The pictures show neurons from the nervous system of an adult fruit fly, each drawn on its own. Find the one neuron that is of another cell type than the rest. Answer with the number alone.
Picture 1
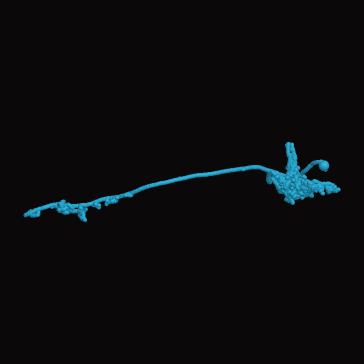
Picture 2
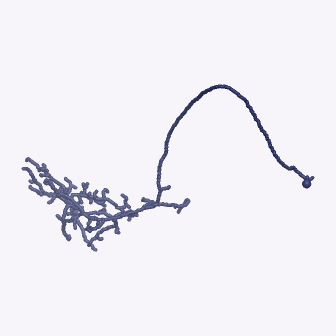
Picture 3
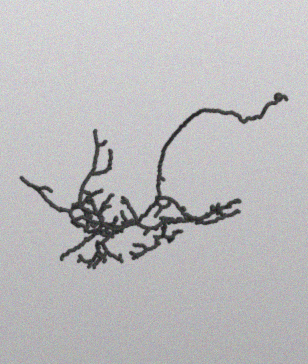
1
